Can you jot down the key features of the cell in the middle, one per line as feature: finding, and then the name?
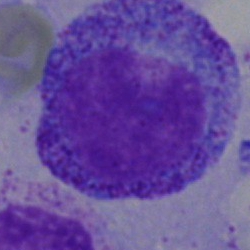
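Outline: round, finely bumpy edge
Nucleus: fills most of the cell
Cytoplasmic rim: widest toward the upper right
Cytoplasm: crowded with many dark purple granules
Name: promyelocyte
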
